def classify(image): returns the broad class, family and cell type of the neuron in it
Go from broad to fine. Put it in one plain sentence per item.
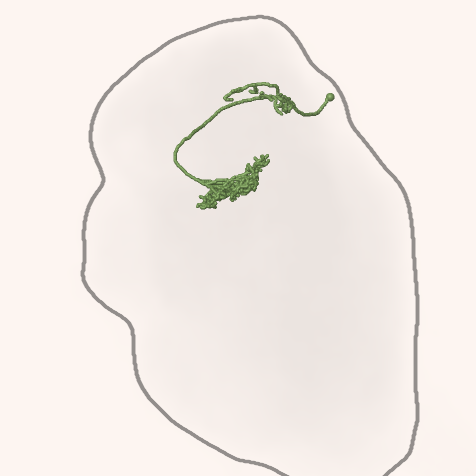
A central-brain intrinsic neuron of hemilineage DL1_dorsal, type FB2I_a.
